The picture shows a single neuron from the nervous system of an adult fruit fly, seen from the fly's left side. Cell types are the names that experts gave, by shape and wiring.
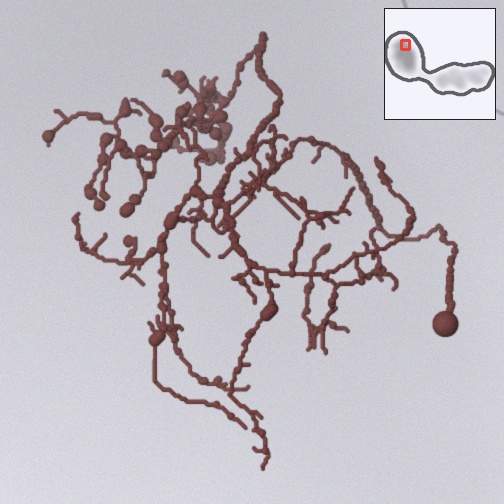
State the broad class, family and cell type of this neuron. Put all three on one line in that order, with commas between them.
central-brain intrinsic neuron, hemilineage LHp2, LHPV6a1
